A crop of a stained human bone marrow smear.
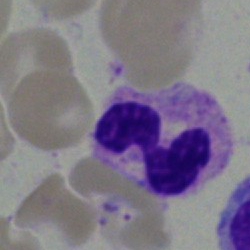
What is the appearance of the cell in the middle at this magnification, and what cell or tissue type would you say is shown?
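I see the nucleus lying mostly in the lower part of the cell, leaving a wider rim of cytoplasm at the top. Its chromatin looks dark purple and densely clumped. The cytoplasm is pale pinkish-lilac, with fine purple-pink granules scattered through it. This is a band neutrophil.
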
